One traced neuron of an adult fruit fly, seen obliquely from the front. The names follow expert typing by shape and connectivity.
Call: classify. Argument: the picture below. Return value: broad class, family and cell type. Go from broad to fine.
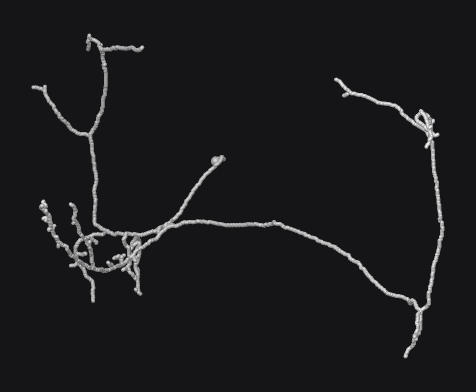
central-brain intrinsic neuron; hemilineage DM6_ventral; WED168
